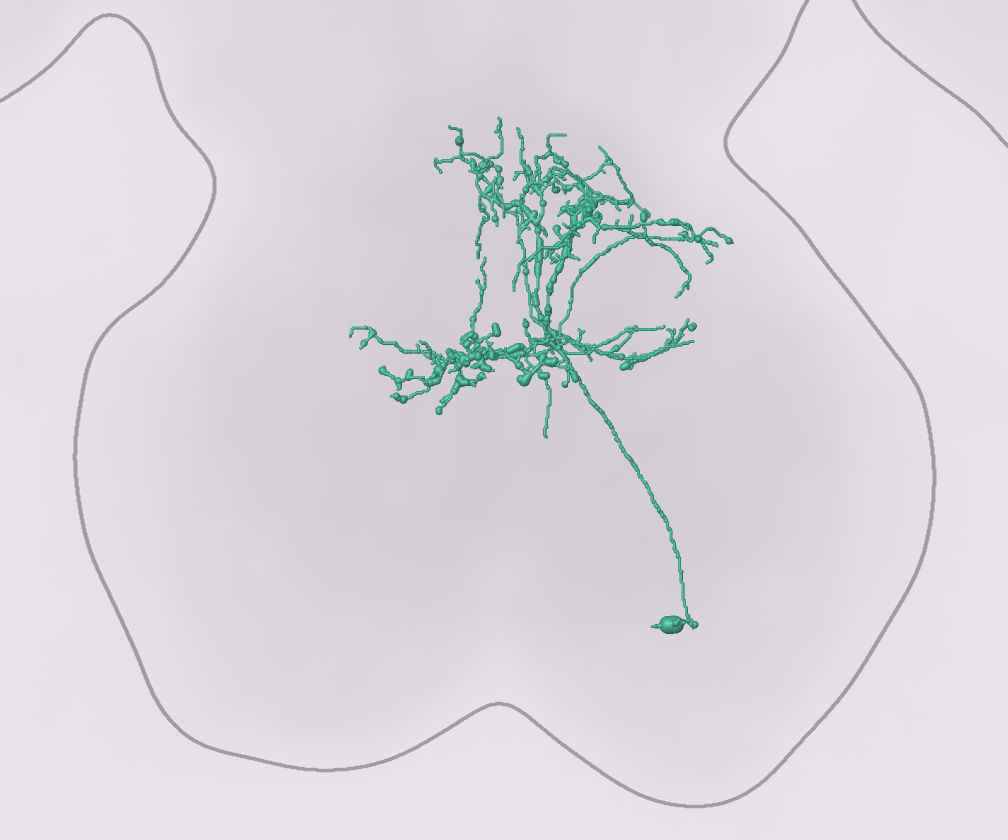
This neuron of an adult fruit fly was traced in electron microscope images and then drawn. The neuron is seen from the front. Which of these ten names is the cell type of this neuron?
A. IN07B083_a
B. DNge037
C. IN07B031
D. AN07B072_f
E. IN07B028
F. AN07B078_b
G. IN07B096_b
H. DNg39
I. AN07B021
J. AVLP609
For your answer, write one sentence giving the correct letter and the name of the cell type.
With respect to cell type, the neuron is IN07B031, option C.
